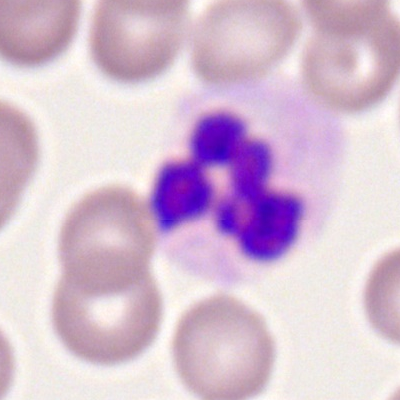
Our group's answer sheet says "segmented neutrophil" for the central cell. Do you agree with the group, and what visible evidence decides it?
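Yes, segmented neutrophil is the right name for this cell. The nucleus decides it: it is split into more than three separate lobes.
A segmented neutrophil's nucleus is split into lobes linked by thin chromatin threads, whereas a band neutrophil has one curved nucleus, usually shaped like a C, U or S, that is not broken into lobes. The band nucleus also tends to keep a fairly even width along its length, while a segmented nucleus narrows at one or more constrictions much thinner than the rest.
Separate lobes therefore speak against band neutrophil. The chromatin is dense and dark purple, in keeping with a segmented neutrophil.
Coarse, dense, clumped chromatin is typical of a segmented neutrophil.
Otherwise the cell has a roughly round, smooth outline and plentiful pale pinkish-lilac cytoplasm, with neither coarse orange-red granules nor vacuoles.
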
